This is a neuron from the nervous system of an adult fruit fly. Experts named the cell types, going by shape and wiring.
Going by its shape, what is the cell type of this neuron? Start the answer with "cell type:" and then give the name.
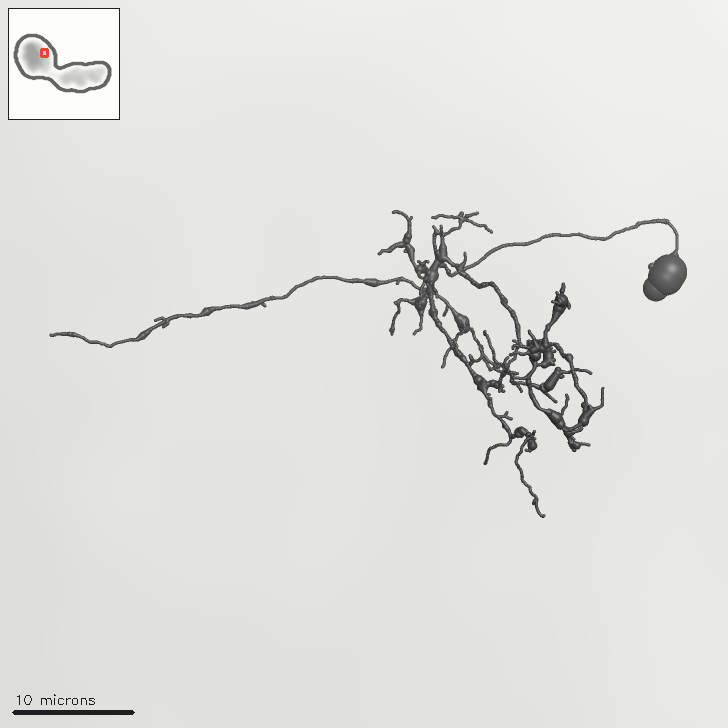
cell type: Mi15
